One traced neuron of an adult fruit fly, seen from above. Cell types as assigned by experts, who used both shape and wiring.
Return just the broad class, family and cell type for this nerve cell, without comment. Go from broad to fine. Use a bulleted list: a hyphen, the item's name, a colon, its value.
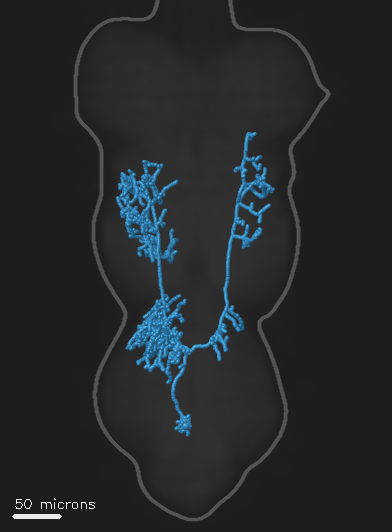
- broad class: nerve-cord intrinsic neuron
- family: hemilineage 05B
- cell type: IN05B008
